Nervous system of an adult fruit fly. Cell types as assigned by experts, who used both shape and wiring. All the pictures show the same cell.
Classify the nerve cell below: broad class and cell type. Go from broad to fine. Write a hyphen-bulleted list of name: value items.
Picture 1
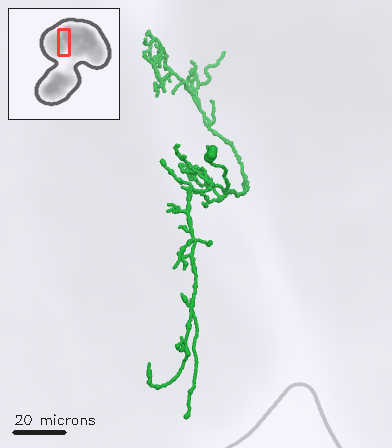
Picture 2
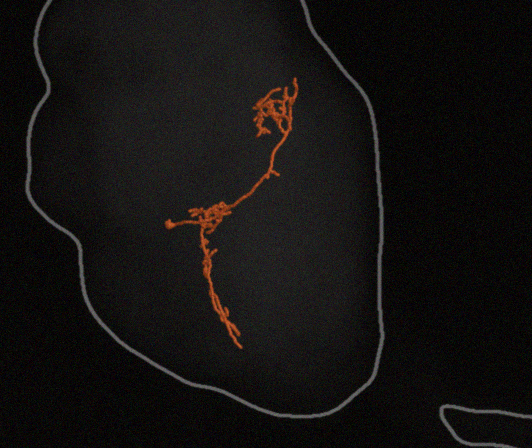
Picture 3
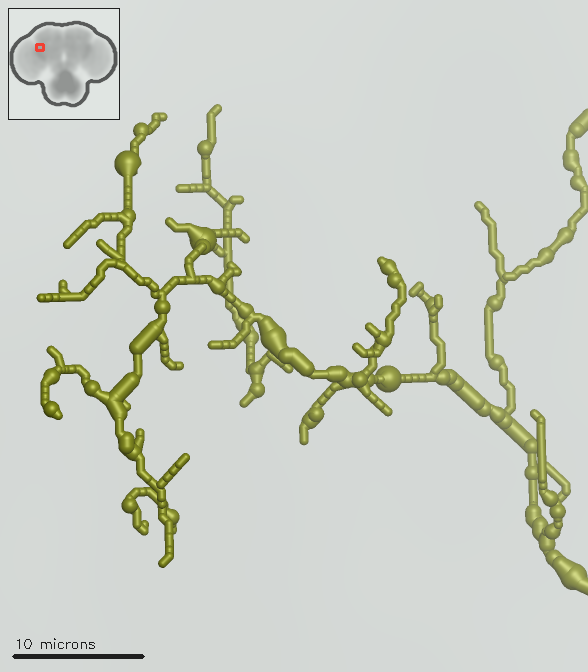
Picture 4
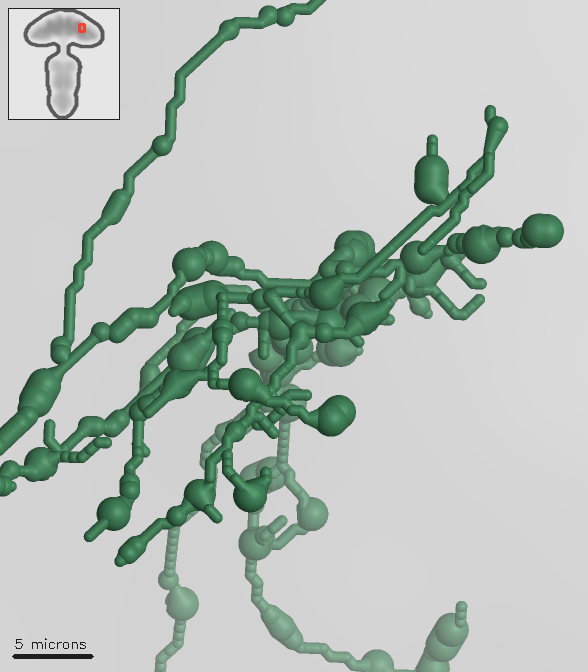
- broad class: visual centrifugal neuron
- cell type: aMe2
